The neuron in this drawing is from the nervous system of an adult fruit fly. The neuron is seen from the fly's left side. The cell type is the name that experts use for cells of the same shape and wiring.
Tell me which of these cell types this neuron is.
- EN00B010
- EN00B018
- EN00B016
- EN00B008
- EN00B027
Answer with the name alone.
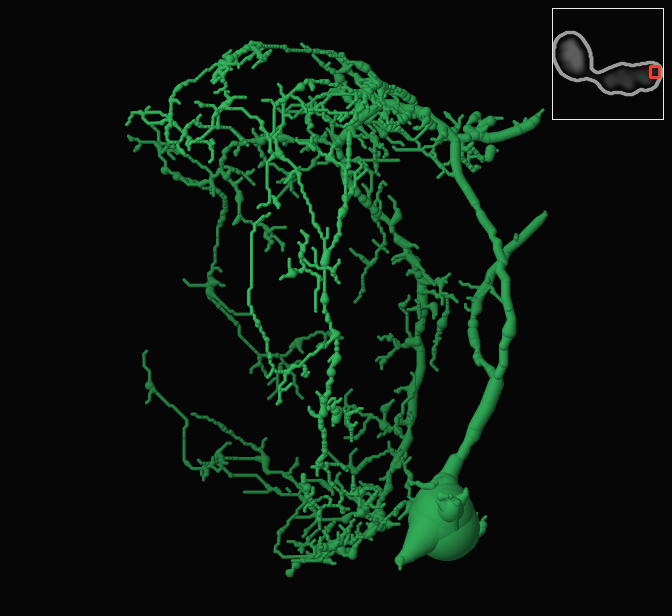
EN00B010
